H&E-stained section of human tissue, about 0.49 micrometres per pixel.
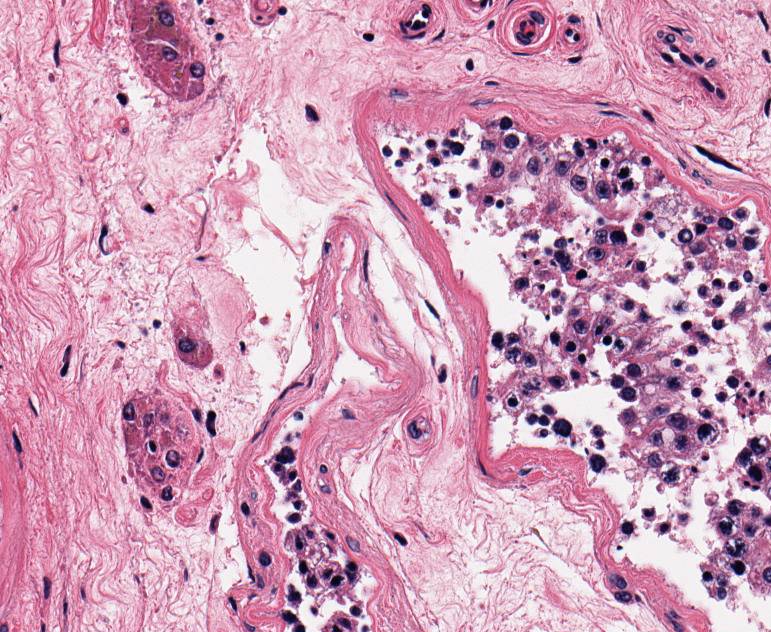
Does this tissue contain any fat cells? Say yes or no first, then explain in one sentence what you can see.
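No. No fat cells are seen anywhere in the field.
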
